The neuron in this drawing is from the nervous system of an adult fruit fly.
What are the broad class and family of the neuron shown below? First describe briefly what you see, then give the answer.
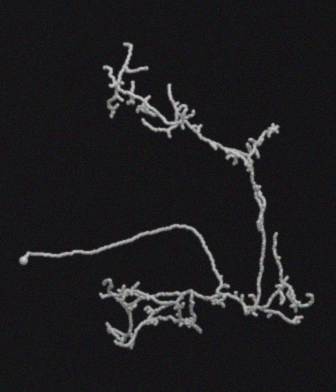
Dozens of branch ends can be seen. As drawn here it is about as wide as it is tall. Its broad class is central-brain intrinsic neuron. Its family is hemilineage PSa1.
